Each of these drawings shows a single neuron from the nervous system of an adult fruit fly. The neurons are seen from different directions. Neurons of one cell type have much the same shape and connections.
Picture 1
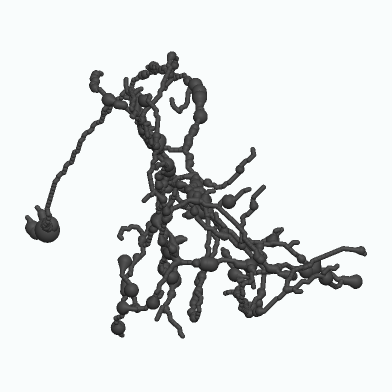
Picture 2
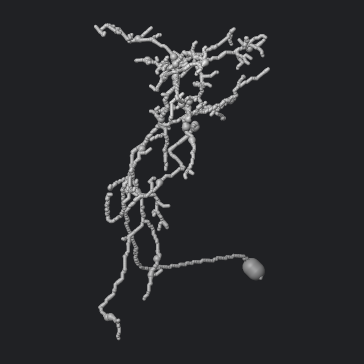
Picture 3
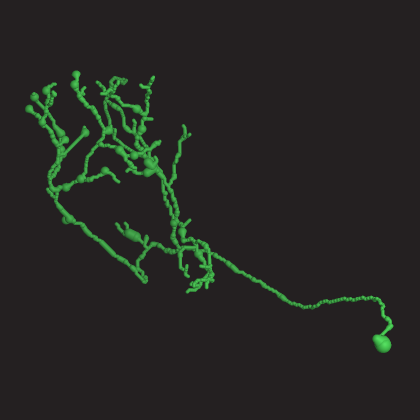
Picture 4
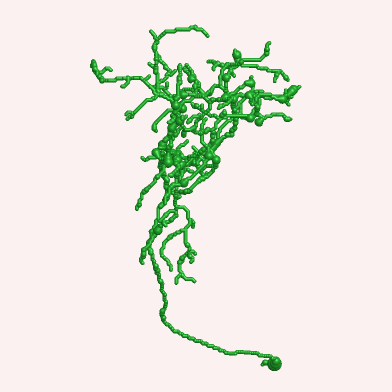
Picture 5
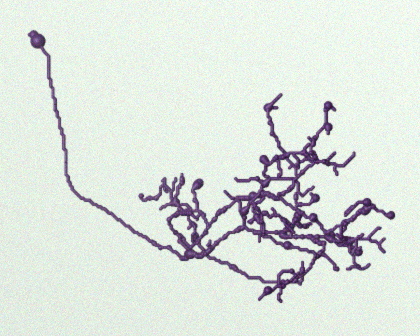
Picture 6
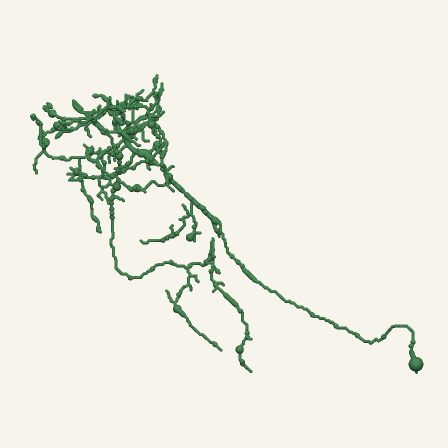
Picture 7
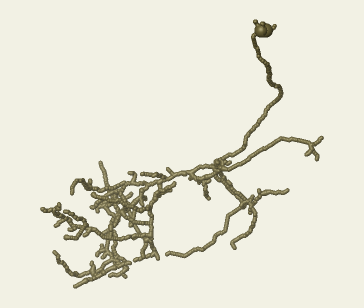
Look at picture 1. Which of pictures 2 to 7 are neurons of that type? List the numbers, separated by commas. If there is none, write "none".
4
